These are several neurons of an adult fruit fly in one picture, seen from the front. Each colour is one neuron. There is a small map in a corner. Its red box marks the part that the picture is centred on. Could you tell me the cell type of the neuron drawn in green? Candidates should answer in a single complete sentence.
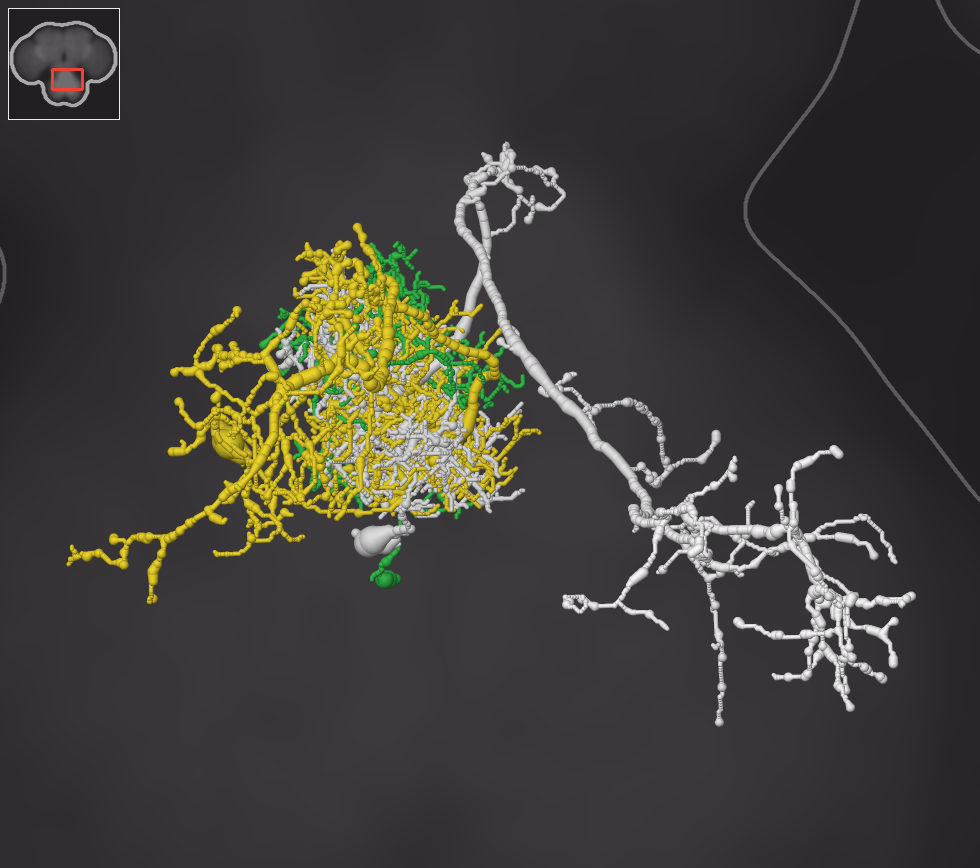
The type assigned to this neuron is INXXX431.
